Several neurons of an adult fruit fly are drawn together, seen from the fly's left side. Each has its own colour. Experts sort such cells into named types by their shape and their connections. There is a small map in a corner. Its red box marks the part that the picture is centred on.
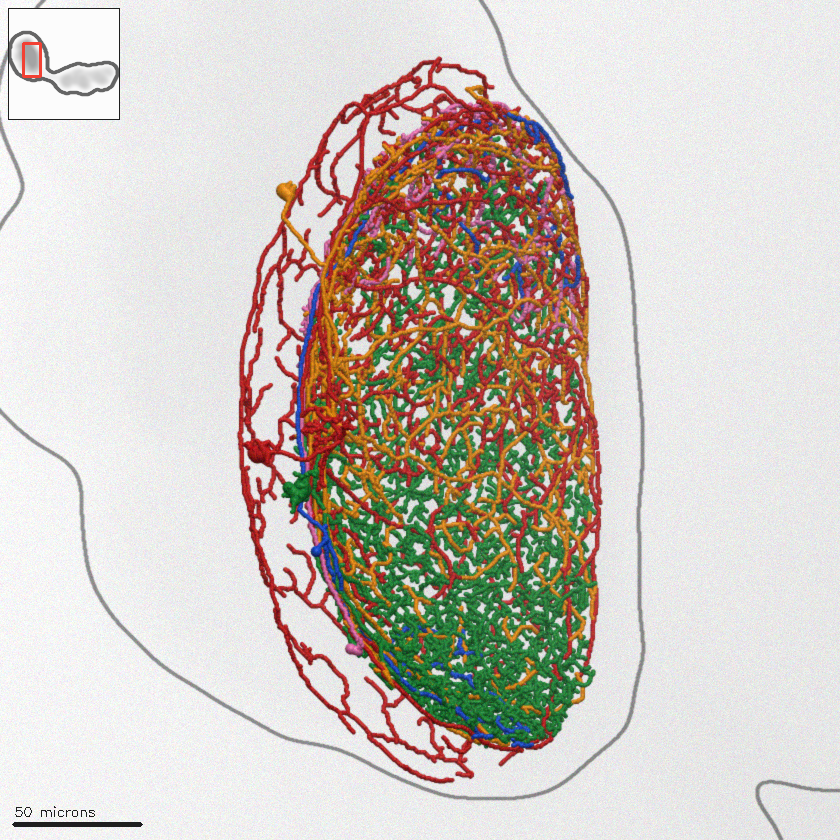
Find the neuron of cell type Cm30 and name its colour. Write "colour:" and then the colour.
colour: orange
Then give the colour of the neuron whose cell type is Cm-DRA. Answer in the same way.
colour: pink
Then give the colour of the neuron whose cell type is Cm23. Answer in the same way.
colour: blue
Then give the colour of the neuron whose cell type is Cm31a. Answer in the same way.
colour: green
